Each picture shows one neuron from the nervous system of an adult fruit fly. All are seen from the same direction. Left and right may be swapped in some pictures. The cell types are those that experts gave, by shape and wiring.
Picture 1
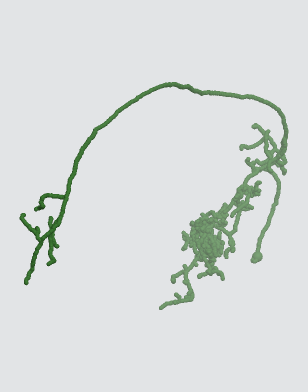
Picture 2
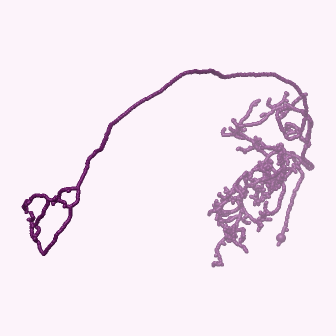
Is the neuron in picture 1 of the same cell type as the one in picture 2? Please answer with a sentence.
They are of different cell types.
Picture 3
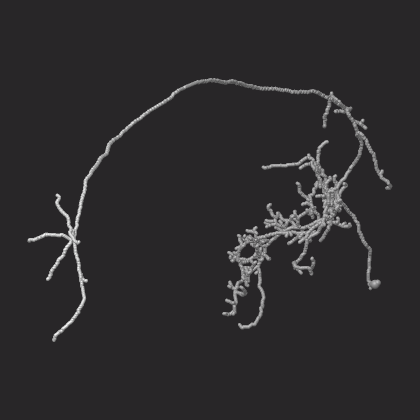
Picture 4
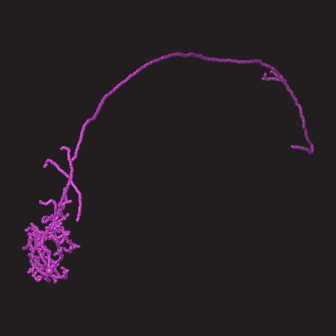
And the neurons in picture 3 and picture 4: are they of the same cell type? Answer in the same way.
They are of the same cell type.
